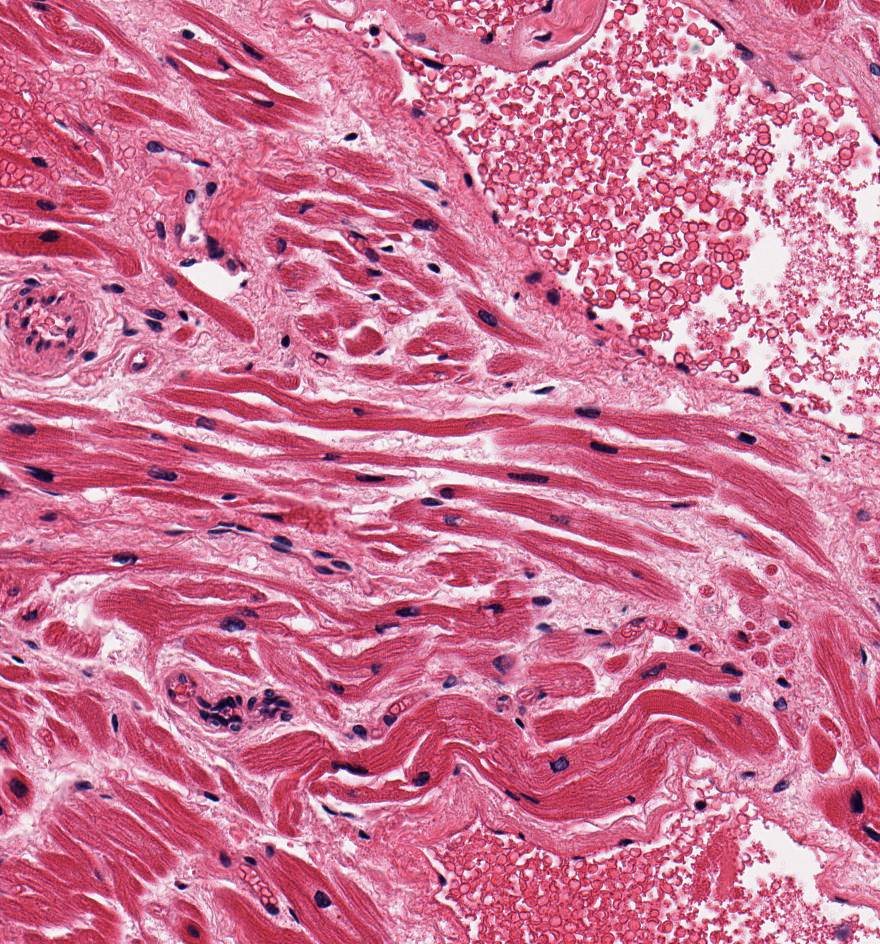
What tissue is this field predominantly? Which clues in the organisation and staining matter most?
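I'd call this myocardium. Scanning it, I see bundles of deep pink muscle fibres filling most of the field, with paler loose connective tissue between them.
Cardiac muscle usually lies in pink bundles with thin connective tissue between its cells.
A band runs roughly horizontally across the middle; in the lower centre, several fibres follow a wavy course.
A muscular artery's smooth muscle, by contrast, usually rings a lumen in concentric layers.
At the left edge, in the upper half, sits one small round vessel with a thick cellular wall.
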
